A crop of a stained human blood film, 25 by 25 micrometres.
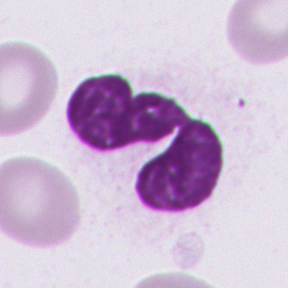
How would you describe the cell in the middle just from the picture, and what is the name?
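Chromatin is dense, dark purple and coarsely clumped, and no nucleoli are visible in the nucleus. Fine, faint lilac-pink granules are scattered through the cytoplasm, which contains no vacuoles. This is a segmented neutrophil.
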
